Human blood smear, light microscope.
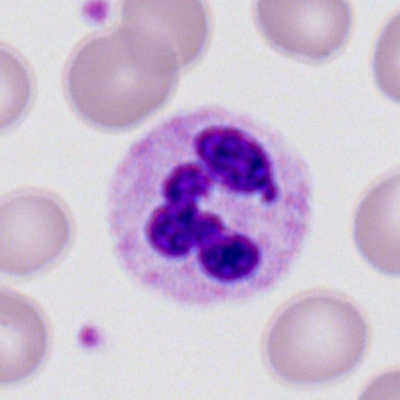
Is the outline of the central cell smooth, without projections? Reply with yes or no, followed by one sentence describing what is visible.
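Yes. The cell outline is round and smooth.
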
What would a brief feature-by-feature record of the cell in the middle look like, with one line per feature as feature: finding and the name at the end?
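Chromatin: dense, clumped, dark purple.
Nucleoli: none that I can make out.
Granules: fine, pinkish, scattered evenly through the cytoplasm.
Vacuoles: none seen in the cytoplasm.
Name: segmented neutrophil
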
